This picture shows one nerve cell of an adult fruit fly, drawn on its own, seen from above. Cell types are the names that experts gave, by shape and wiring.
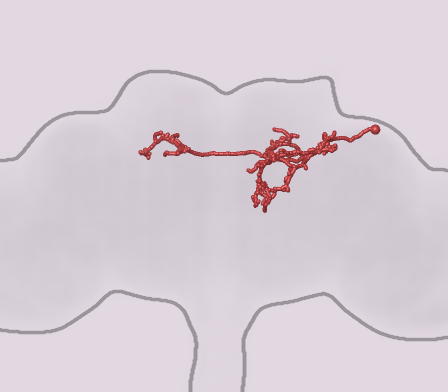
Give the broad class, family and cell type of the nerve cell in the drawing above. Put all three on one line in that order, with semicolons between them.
central-brain intrinsic neuron; hemilineage AOTUv4_dorsal; CB3895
